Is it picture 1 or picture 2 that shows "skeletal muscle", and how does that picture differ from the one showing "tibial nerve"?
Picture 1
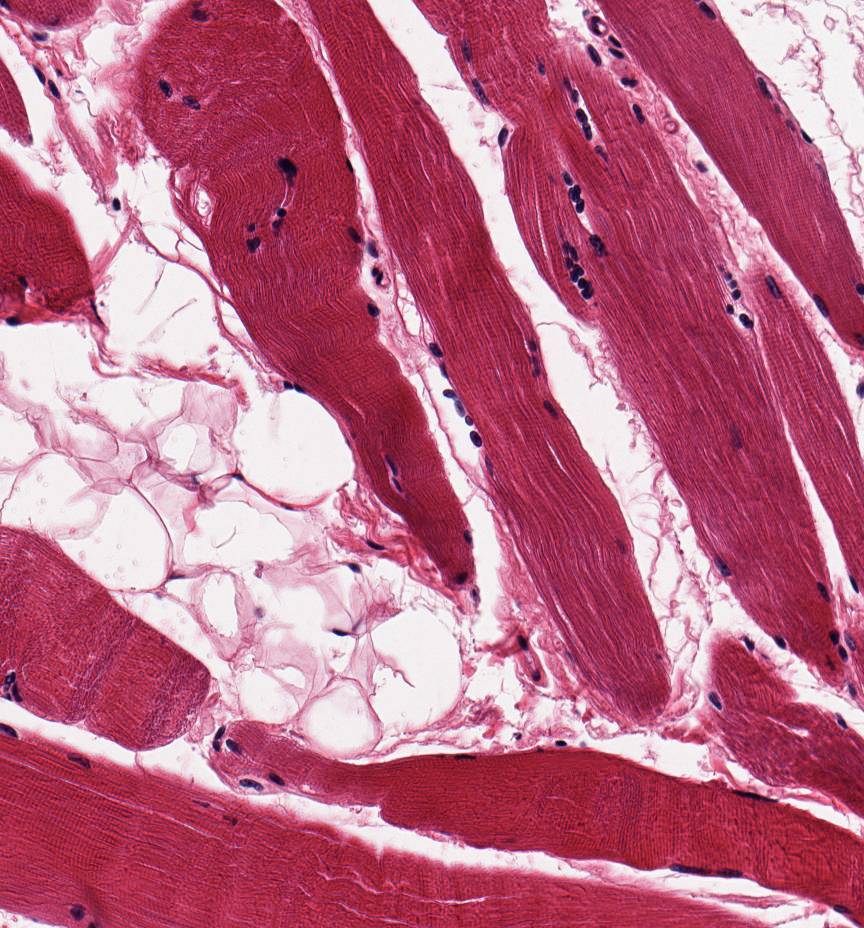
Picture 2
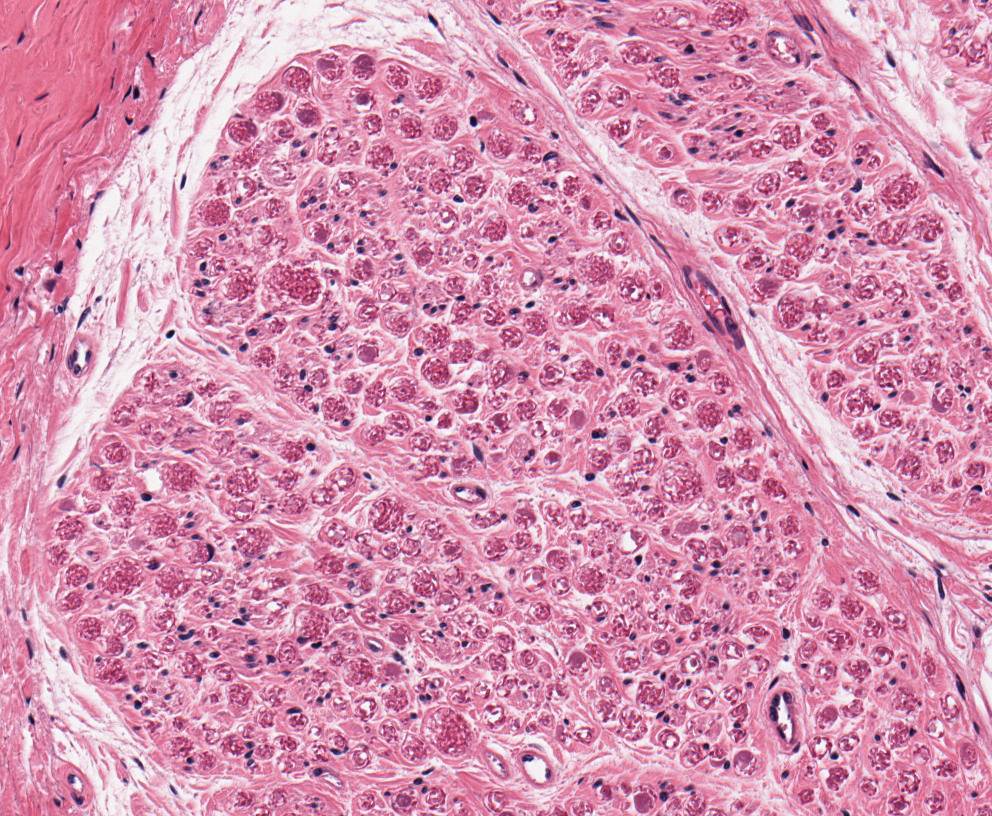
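Skeletal muscle is shown in picture 1, and tibial nerve in picture 2. Picture 1 contains fibres with deep red cytoplasm and dark, elongated nuclei at their edges, several ending within the field in rounded, tapering tips, with loose, wispy pink connective tissue between them. Picture 2 is occupied mostly by two large rounded bundles, one in the centre and left and one at the upper right, each packed with many small round profiles cut across and lying close together. These profiles hold pink, granular, lobulated material, some with small clear spaces inside, and small dark elongated nuclei lie sparsely between them.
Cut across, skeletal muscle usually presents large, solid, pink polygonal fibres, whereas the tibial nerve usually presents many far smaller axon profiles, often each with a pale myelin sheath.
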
